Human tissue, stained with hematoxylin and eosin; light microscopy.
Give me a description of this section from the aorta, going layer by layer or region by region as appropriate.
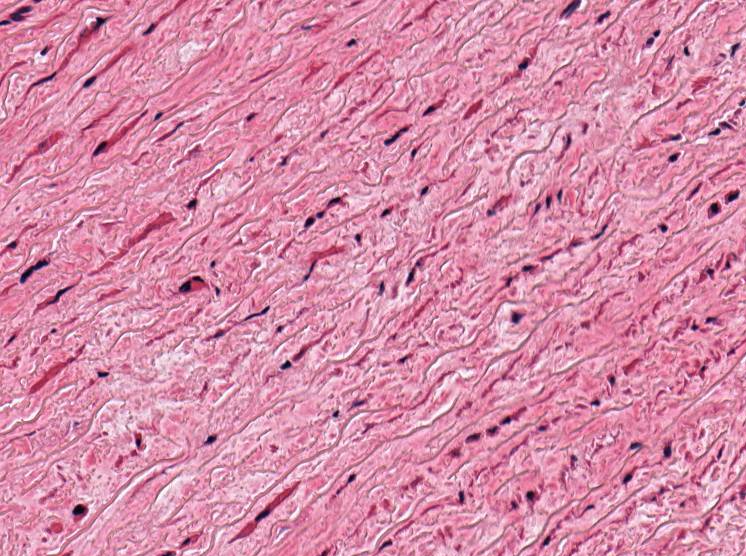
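Taking each point in turn, pink fibres fill the whole field, running in parallel from lower left to upper right. They are wavy, crimped eosinophilic strands, not straight ones. The nuclei are small, dark and elongated, lying along the fibres. Between the bundles lie paler, frayed pink areas, notably in the lower left and centre.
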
